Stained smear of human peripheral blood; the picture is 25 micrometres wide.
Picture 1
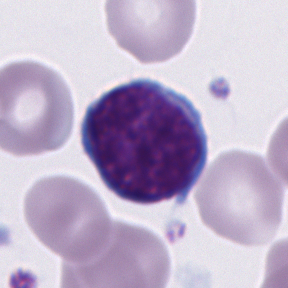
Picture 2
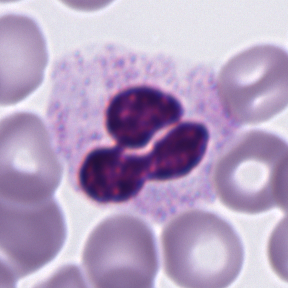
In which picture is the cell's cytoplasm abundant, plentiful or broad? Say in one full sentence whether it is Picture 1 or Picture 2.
There is broad cytoplasm around the nucleus of the cell in picture 2.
